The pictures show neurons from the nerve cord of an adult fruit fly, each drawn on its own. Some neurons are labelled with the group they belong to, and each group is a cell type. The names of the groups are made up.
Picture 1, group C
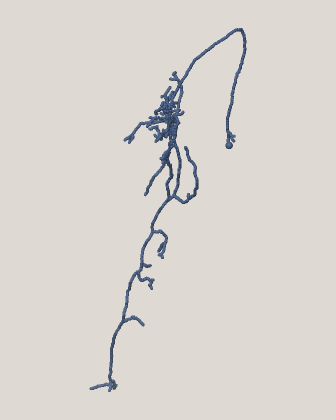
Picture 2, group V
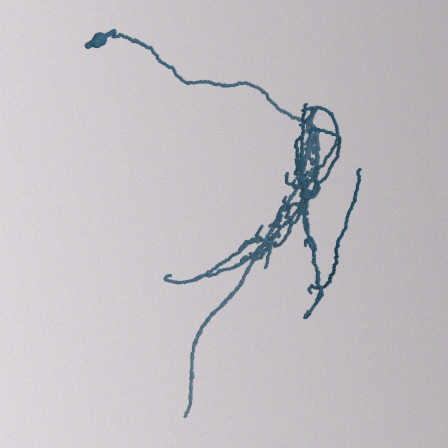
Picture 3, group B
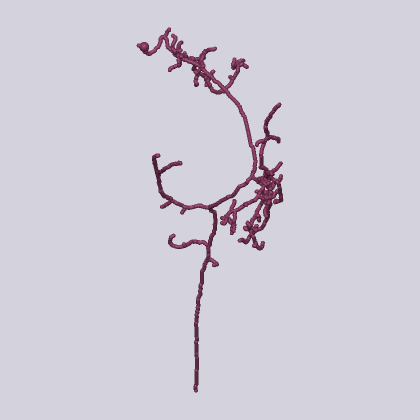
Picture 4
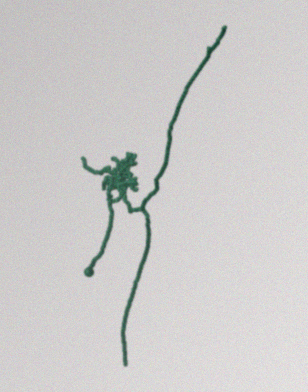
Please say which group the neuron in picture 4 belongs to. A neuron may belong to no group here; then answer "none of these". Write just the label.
none of these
